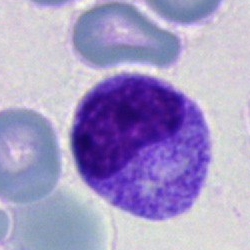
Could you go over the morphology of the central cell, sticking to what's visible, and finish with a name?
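Roughly round outline, smooth edge. The nucleus is pushed off-centre toward the upper left and takes up about half of the cell. Toward its lower right there's a paler zone in the cytoplasm. That's a metamyelocyte.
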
